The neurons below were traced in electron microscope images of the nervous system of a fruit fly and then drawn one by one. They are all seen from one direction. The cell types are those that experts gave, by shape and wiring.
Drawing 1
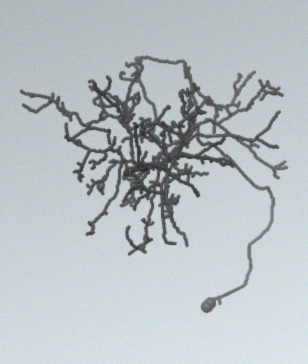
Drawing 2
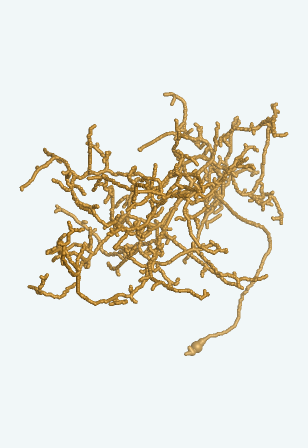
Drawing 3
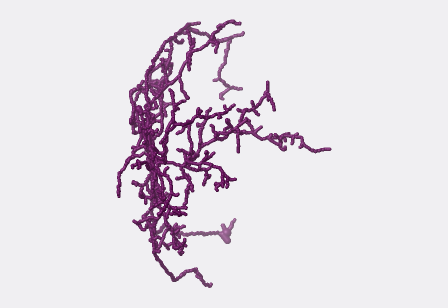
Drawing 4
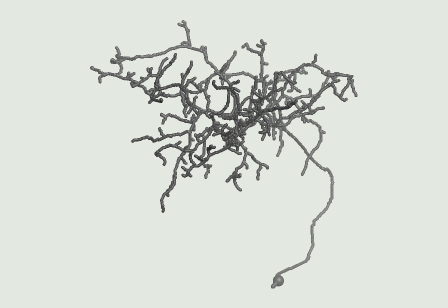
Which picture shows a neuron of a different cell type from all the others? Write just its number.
3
